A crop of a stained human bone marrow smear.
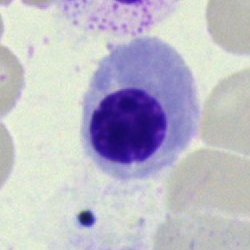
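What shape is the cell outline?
A smooth oval that is taller than it is wide.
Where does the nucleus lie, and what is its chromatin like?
It lies off-centre, toward the lower part of the cell, with more cytoplasm above it; the chromatin is dark purple and coarsely clumped.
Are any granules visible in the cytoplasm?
No.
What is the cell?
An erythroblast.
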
